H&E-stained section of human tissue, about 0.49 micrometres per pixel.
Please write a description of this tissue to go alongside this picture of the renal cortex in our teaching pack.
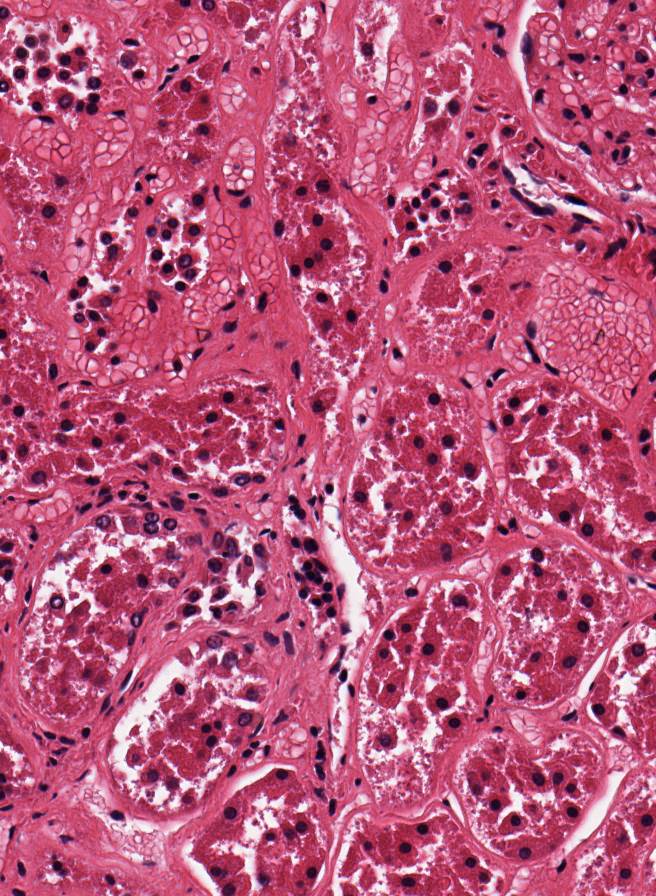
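Look first at the layout: across the whole field, the cells sit in rounded nests held apart by thin fibrous septa. Most of the cells have plenty of granular, eosinophilic cytoplasm. Each has a single nucleus, small, round, dark and fairly uniform. Now follow one septum: it is delicate pink collagen with scattered elongated spindle nuclei.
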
